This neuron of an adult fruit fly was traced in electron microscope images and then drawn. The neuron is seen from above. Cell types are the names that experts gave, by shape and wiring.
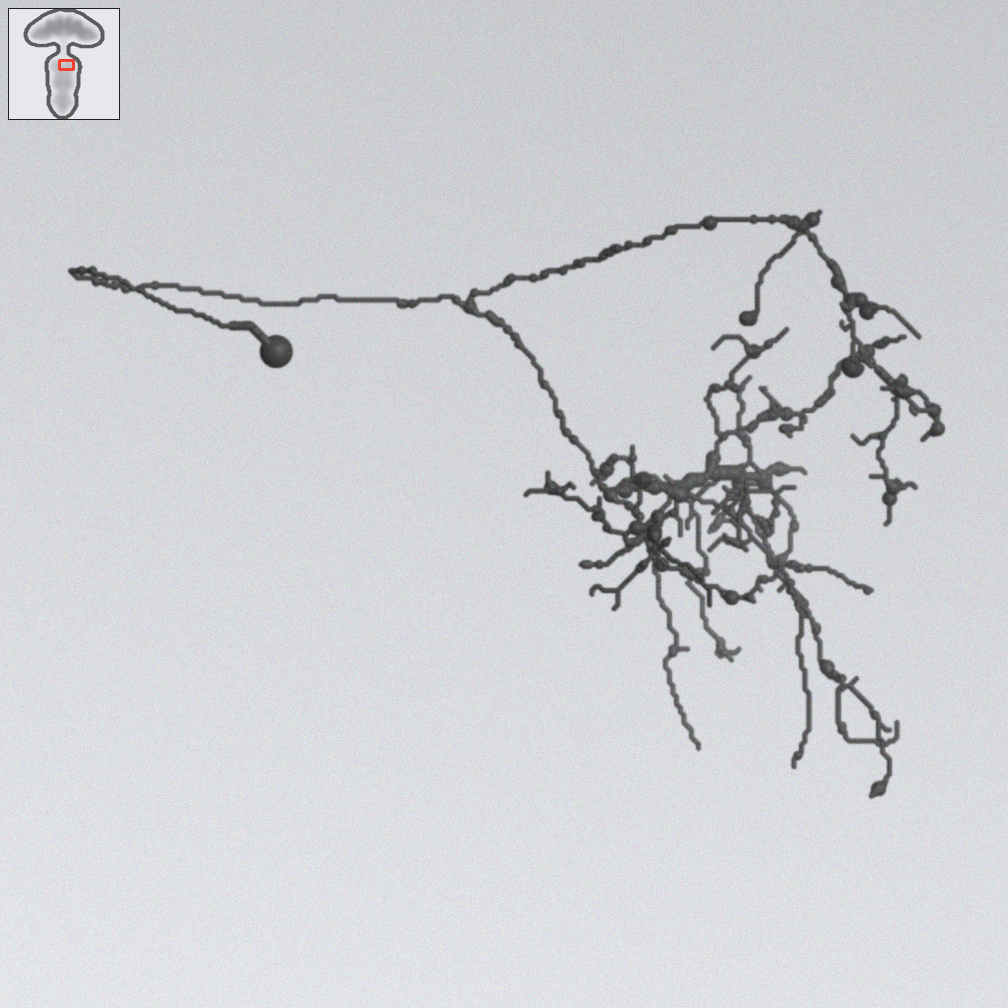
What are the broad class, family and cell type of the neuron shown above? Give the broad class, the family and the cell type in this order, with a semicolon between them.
nerve-cord intrinsic neuron; hemilineage 01A; IN01A085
